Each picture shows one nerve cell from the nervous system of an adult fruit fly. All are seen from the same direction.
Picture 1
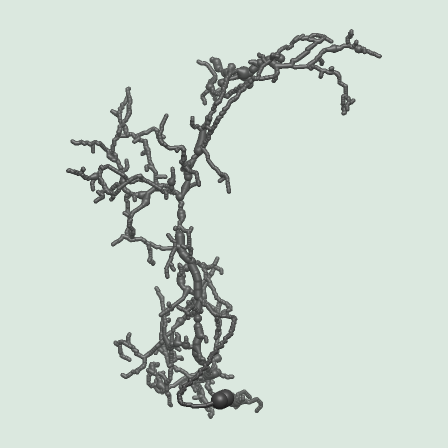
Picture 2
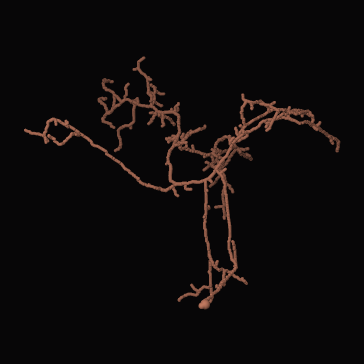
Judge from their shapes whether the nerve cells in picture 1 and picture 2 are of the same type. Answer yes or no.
no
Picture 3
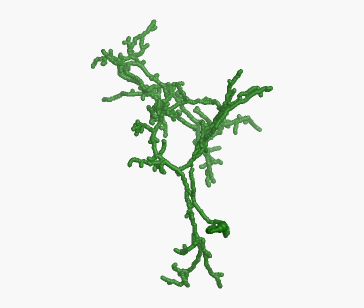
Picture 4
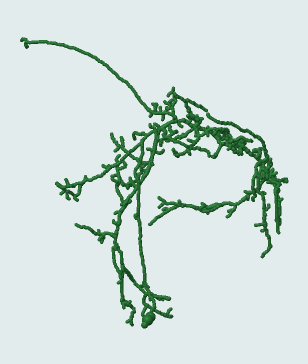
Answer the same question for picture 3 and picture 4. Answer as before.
yes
